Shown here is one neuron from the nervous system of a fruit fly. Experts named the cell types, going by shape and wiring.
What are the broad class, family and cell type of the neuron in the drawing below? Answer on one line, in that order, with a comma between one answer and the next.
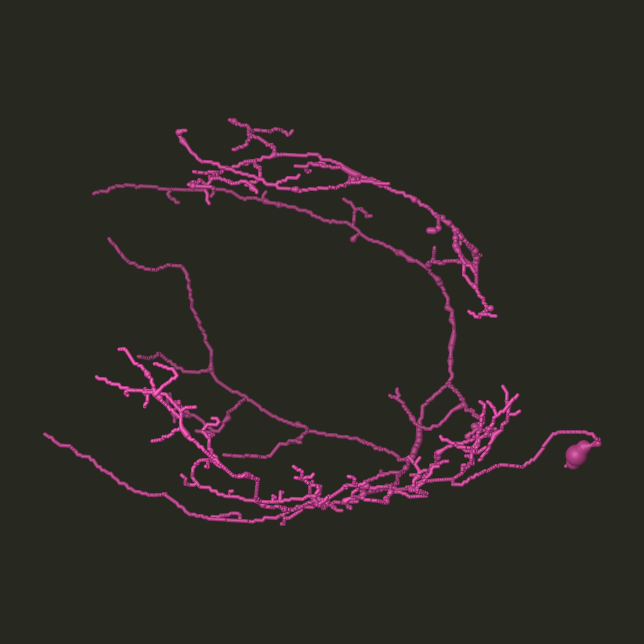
nerve-cord intrinsic neuron, hemilineage 13A, IN13A069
